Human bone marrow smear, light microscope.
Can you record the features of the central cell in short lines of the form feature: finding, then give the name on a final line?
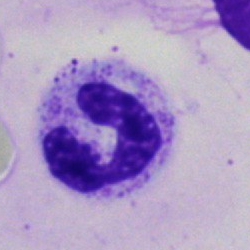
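Outline: round
Nucleus: curved, wrapping around a pale area of cytoplasm that opens toward the left
Chromatin: dark purple, coarsely clumped
Nucleoli: none visible
Name: band neutrophil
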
